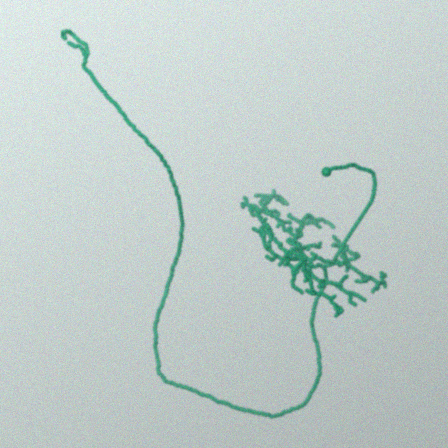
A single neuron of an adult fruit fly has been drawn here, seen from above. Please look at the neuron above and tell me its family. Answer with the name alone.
MeTu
